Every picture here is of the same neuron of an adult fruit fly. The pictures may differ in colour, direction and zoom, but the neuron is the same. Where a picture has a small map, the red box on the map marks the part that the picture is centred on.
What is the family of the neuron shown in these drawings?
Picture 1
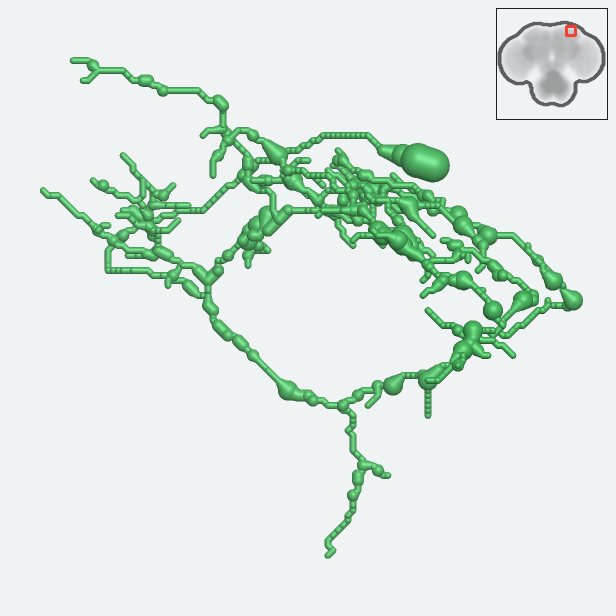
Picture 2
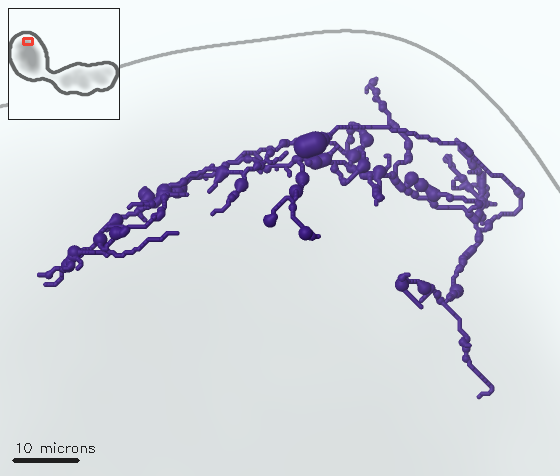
hemilineage LHd2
